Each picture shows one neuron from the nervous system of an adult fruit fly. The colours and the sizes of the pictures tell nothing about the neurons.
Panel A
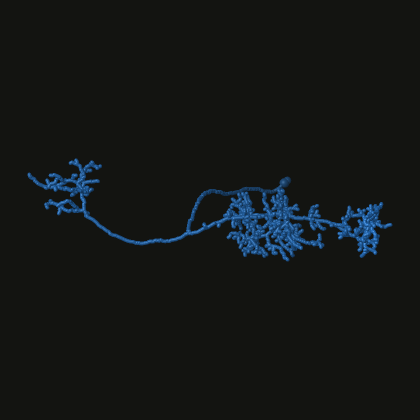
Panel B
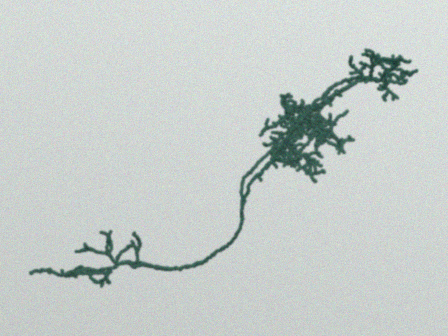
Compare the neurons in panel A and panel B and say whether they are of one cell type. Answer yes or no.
yes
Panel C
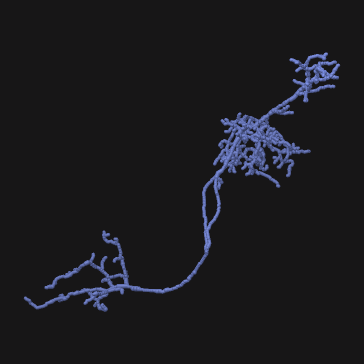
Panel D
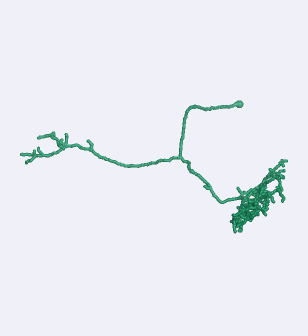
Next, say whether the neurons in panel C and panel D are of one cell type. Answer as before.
no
